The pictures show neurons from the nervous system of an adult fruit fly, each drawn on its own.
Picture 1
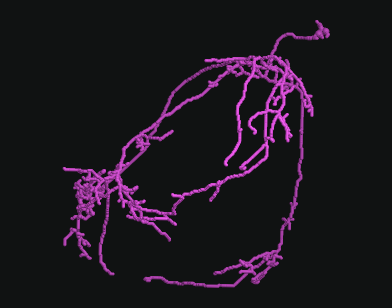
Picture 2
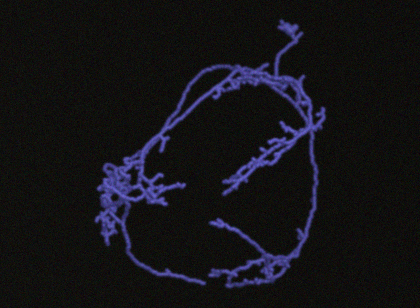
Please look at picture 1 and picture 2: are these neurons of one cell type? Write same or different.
same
